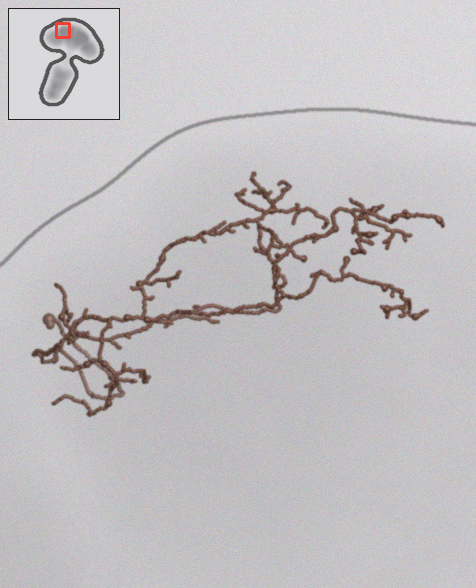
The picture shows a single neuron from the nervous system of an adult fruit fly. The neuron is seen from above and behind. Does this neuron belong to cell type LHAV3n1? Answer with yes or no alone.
no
